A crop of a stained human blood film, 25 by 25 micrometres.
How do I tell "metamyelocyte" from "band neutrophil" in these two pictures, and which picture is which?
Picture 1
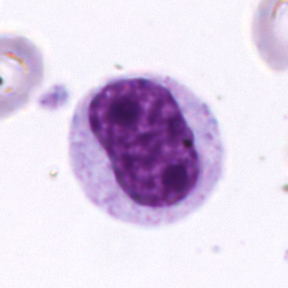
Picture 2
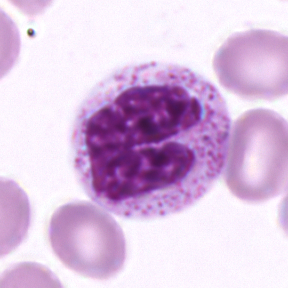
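The metamyelocyte is in picture 1, and the band neutrophil is in picture 2. In the metamyelocyte, the nucleus sits off-centre toward the upper right, measures about 12 by 8 micrometres, and fills about 60% of the area of a cell about 13 micrometres across. The band neutrophil is about 14 micrometres across, and its nucleus fills about 50% of the cell's area. A cleft entering from the right side splits the band neutrophil's nucleus into an upper and a lower lobe.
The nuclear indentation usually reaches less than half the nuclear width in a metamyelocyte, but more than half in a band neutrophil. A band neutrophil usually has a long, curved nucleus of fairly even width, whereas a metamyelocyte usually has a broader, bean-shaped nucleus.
The chromatin of the band neutrophil is dark purple and coarsely clumped, with small paler patches between the clumps. The cytoplasm also differs: in the metamyelocyte it is pale lilac, widest at the lower left of the nucleus, with fine pink-purple granules scattered through it, while the band neutrophil has small, discrete reddish-pink granules scattered through its cytoplasm and no vacuoles are seen.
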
